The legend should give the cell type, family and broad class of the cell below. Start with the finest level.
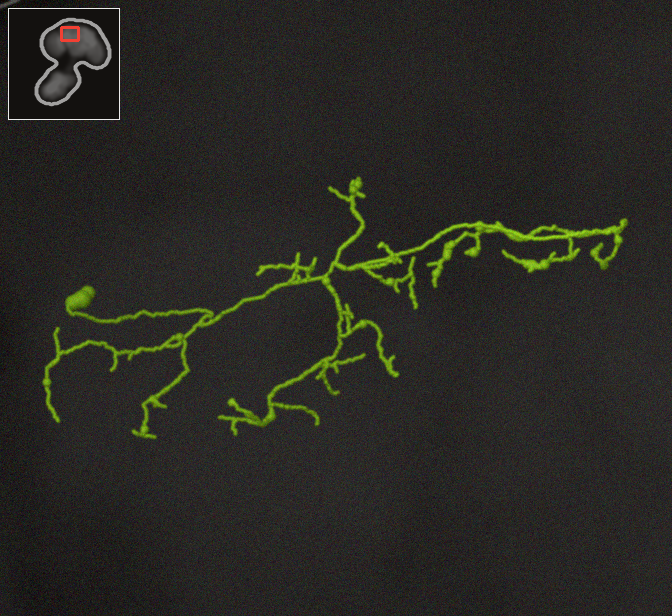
SMP279_c; hemilineage CLp2; central-brain intrinsic neuron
